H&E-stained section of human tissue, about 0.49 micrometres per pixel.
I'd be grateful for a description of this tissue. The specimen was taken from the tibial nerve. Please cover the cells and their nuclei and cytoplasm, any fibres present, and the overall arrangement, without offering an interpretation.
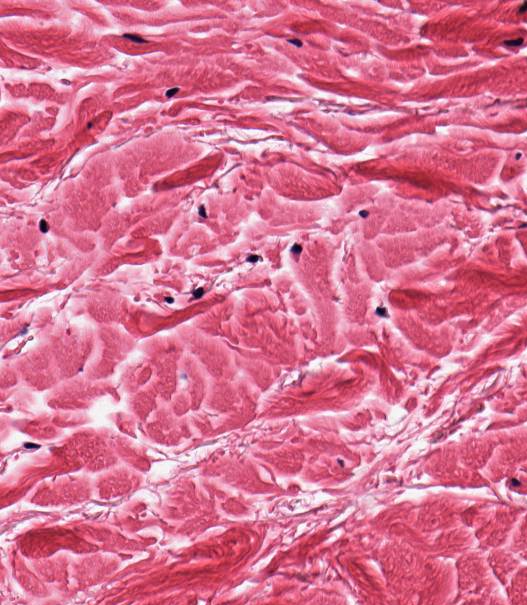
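Orientation mixed: pink fibres run in many directions, cut across, obliquely and lengthwise. Nuclei sparse; the few present small, dark, compact. Thin, pale, wispy strands of loose connective tissue between fibres, clearest through centre of field.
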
